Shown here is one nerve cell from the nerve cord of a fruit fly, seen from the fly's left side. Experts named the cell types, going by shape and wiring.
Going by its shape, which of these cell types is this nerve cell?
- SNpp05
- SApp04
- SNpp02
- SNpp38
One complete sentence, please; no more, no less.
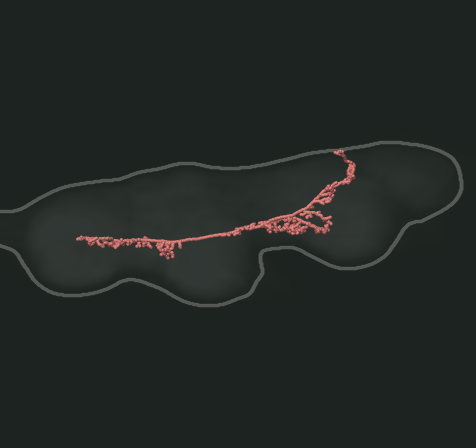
The cell type that this nerve cell has is SNpp02.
